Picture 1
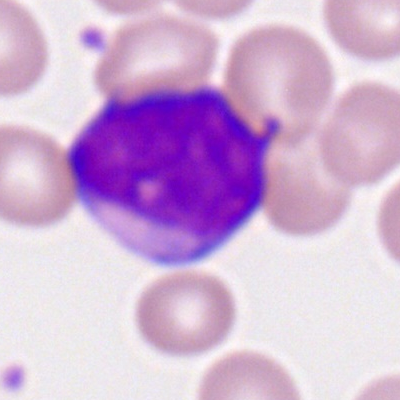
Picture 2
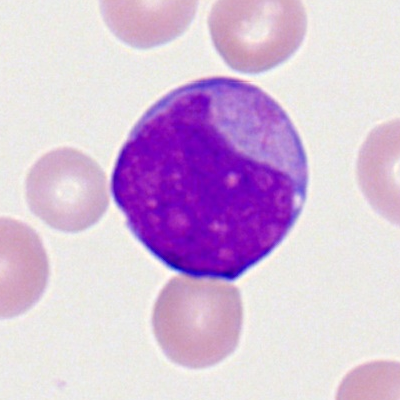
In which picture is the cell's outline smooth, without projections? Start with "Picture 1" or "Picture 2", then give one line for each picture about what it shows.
Picture 2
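In picture 1: A small purple knob juts out from the upper right edge of the cell.
In picture 2: The cell outline is rounded and smooth, with no surface projections.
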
